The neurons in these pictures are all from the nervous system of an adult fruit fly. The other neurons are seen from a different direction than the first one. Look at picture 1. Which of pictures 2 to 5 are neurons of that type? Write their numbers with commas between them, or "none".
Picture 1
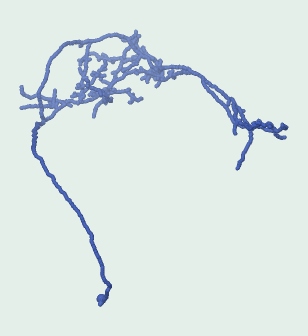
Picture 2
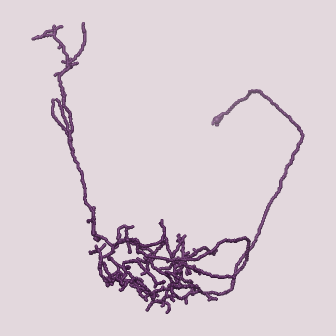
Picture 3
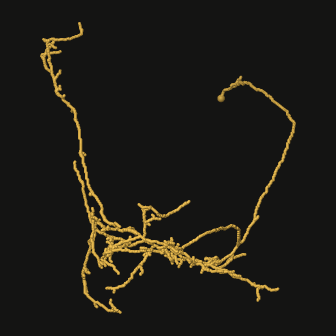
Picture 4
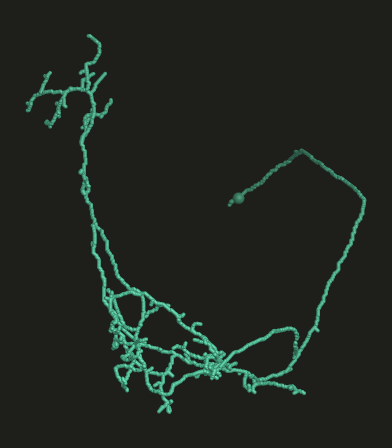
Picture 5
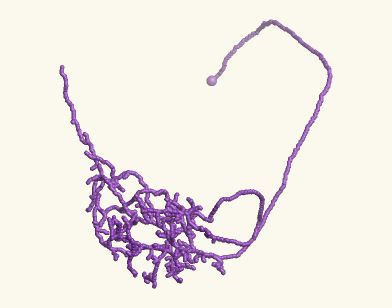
3, 4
